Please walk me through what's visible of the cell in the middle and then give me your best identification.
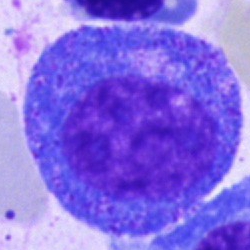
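Outline round, smooth. Chromatin clumped into darker and lighter patches, not evenly smooth. Cytoplasm blue, fine purple-red granules scattered through it. Promyelocyte.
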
